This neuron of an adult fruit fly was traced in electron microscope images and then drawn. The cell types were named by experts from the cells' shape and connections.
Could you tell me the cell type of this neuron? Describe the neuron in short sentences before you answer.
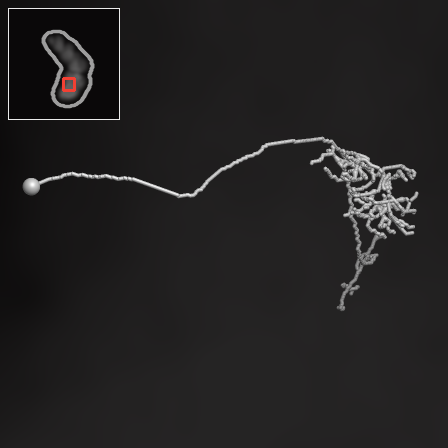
The cell body is on the left of the picture. As drawn here it is wider than it is tall. It is a central-brain intrinsic neuron. It is of cell type FC1D.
